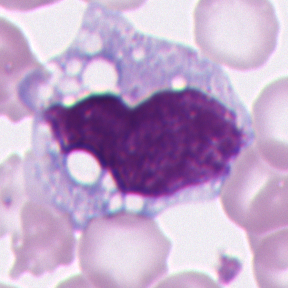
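Monocyte at the centre of a stained smear of peripheral blood. The cell outline is irregular and angular rather than round. Its nucleus is elongated from side to side and has a notch in its upper edge. The cytoplasm is abundant and pale blue-grey. The largest vacuole lies against the lower left edge of the nucleus.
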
